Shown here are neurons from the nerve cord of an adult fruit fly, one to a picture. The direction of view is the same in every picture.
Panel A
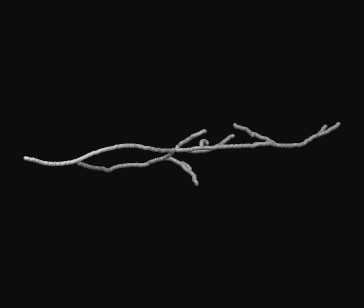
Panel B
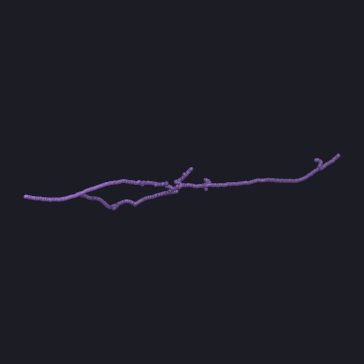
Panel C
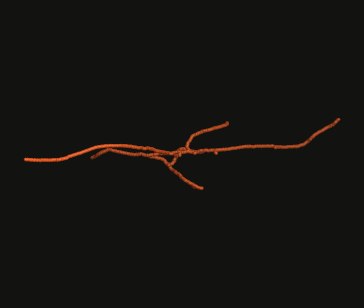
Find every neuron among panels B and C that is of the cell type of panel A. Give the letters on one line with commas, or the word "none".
C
